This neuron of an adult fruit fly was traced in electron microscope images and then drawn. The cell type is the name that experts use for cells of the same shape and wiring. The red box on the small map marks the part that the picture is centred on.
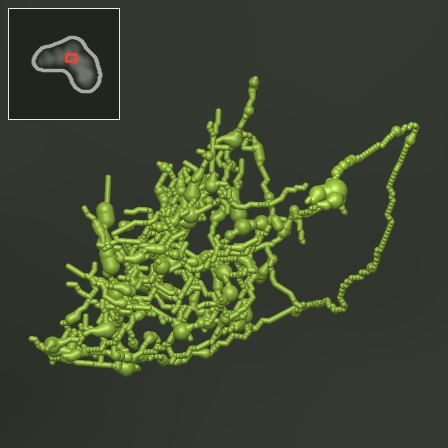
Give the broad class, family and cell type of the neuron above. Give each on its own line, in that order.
optic-lobe intrinsic neuron
Li
Li20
